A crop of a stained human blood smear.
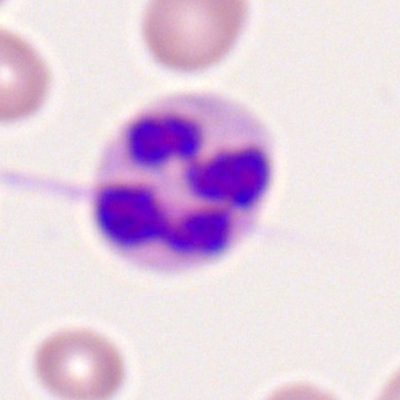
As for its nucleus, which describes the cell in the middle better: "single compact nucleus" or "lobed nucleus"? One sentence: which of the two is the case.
In this cell, the nucleus is divided into separate lobes.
